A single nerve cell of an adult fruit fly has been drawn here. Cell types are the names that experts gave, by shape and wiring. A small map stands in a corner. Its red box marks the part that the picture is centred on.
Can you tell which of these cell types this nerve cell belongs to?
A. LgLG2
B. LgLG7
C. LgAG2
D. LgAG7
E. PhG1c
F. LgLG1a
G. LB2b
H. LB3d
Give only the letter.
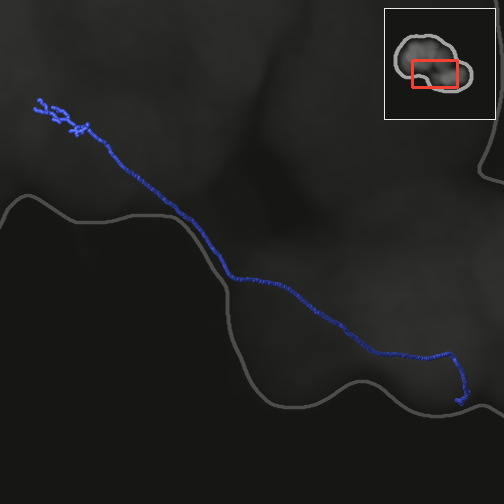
D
